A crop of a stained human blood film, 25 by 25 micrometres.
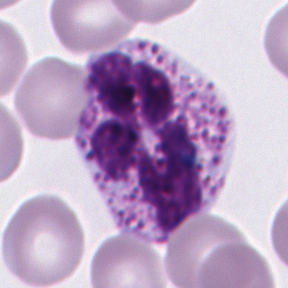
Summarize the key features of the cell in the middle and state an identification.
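Start with the outline, which is irregular and somewhat angular rather than round. Inside, the nucleus is divided into several separate lobes, and its chromatin is dense, dark purple and clumped. Many coarse, round, dark purple granules fill the cytoplasm. Put together, you are looking at a basophil.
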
